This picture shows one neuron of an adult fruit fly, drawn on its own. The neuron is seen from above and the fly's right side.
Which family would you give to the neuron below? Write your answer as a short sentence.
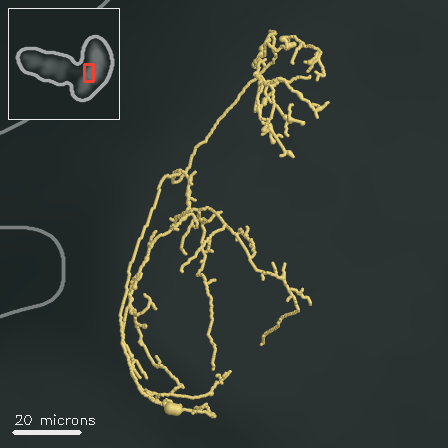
The family is hemilineage LHp2.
